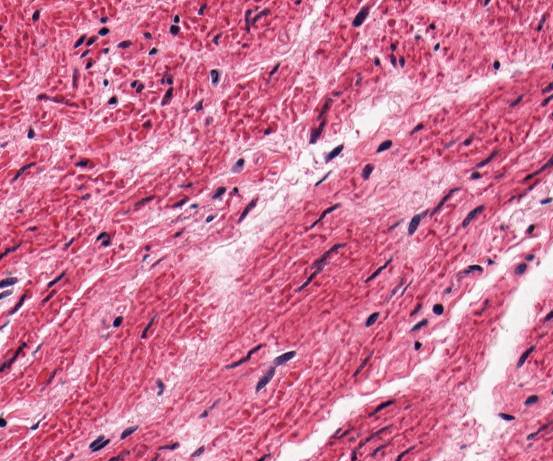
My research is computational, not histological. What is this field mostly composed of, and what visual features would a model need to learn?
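First, the answer: smooth muscle. Arrangement: elongated pink fibres form bundles running diagonally from lower left to upper right, and in the upper left, cut across, they show many small rounded profiles. Cytoplasm: deeply eosinophilic, bright pink. Nuclei: elongated, cigar-shaped, parallel to the fibres.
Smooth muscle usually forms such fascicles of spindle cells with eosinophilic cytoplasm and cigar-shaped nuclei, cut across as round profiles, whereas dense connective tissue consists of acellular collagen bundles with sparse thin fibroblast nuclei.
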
